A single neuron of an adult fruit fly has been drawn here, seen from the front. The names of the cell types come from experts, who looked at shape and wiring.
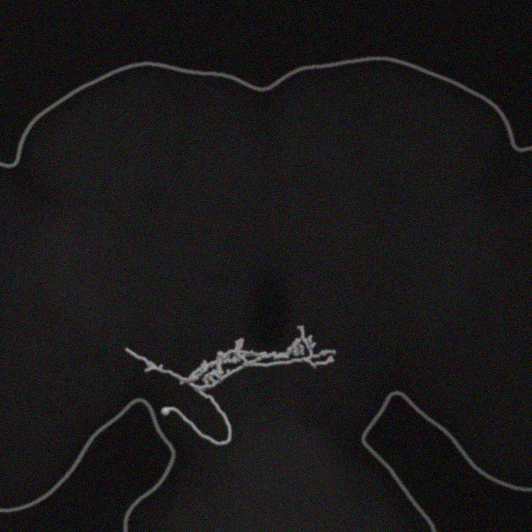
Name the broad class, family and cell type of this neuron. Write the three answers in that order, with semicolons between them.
central-brain intrinsic neuron; hemilineage MD3; AMMC003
